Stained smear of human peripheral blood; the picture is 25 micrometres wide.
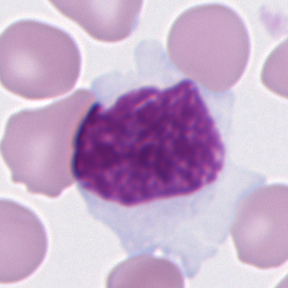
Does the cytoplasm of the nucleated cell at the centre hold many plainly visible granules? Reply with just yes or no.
No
